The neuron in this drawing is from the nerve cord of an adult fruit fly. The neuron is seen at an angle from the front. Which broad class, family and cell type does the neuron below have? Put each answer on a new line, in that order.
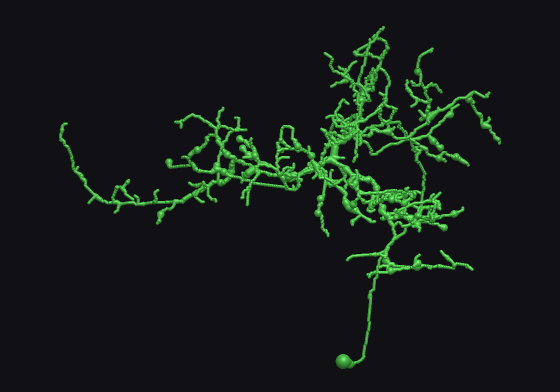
nerve-cord intrinsic neuron
hemilineage 00A
IN00A065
